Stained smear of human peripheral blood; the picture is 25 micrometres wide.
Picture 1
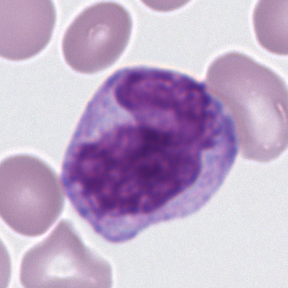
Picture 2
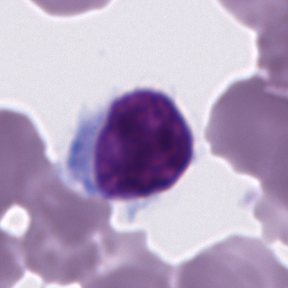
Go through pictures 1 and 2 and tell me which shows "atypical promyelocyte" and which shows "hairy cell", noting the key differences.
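So: atypical promyelocyte in picture 1, hairy cell in picture 2. Looking at the edges first, the first cell is a smooth, rounded polygon with nothing sharp projecting from its surface, whereas the second has fine, wispy hair-like projections fraying the left edge of its cytoplasm. The cytoplasm differs as well: in picture 1 it holds fine, faint lilac granules scattered like dust, while in picture 2 it is pale blue, lies mainly to the left of the nucleus and shows no granules.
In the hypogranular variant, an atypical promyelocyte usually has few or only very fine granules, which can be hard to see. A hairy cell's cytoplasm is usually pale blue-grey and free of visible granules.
As for the nuclei, the one in picture 1 is folded over on itself rather than split into separate lobes, shows no nucleoli, and fills about 70% of a cell measuring about 16 by 14 micrometres. In picture 2 the chromatin is dense, dark purple and coarsely mottled. A red cell presses against the first cell's upper right edge, while the second sits in a pale gap among the surrounding red cells.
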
